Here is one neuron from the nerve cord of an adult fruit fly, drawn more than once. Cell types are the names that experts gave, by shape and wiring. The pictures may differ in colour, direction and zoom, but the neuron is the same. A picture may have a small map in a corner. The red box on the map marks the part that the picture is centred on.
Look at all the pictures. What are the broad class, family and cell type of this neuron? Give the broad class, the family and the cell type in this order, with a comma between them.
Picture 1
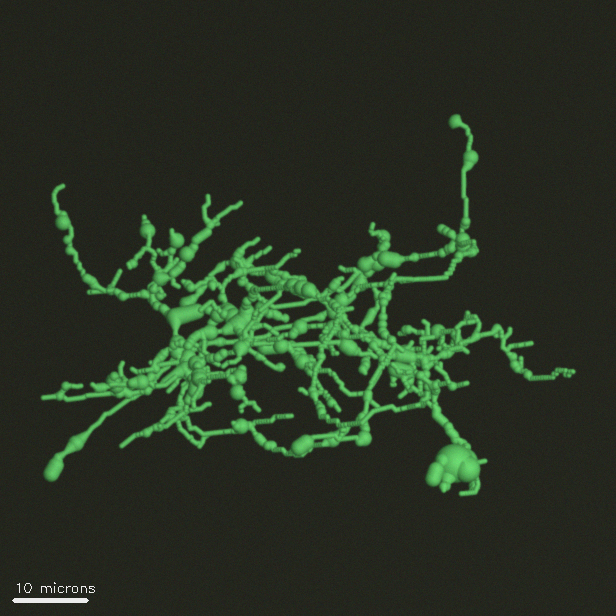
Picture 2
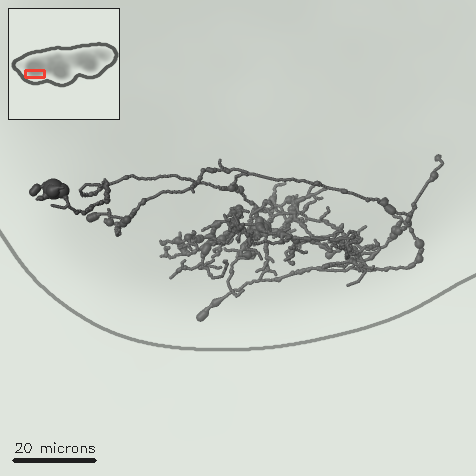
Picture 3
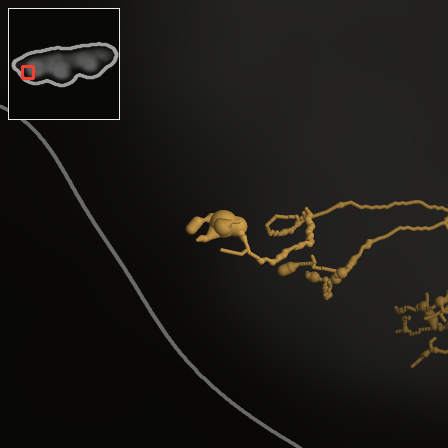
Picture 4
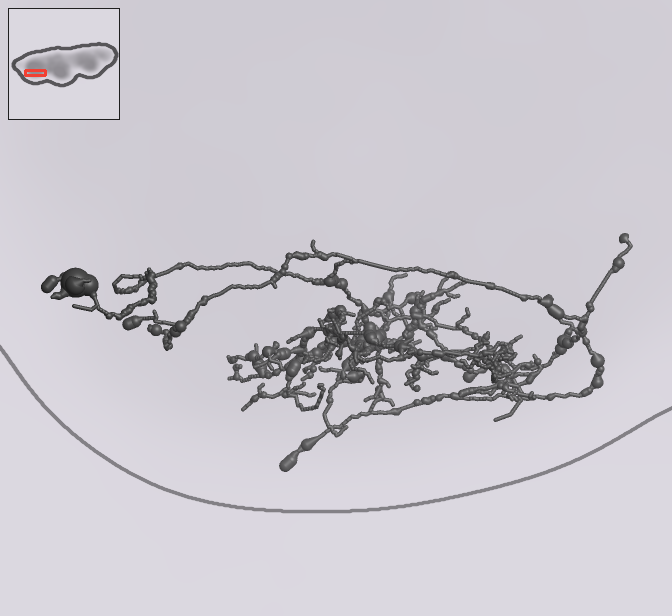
nerve-cord intrinsic neuron, hemilineage 14A, IN14A036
